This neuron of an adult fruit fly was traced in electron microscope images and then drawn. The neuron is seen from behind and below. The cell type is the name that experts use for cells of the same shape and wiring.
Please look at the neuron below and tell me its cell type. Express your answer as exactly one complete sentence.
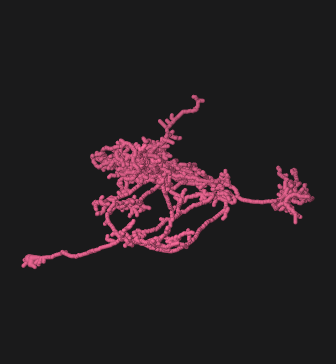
This neuron counts as a member of the cell type LAL101.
